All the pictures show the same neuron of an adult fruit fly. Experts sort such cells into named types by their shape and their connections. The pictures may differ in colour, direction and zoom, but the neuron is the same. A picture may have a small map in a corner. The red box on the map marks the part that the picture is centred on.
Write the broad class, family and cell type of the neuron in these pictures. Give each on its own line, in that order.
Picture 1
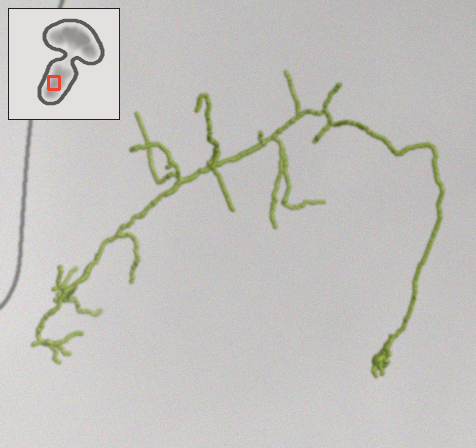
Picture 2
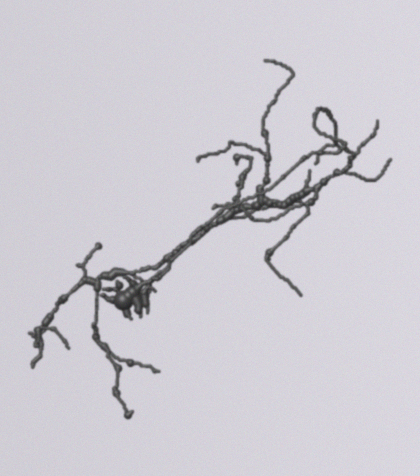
nerve-cord intrinsic neuron
hemilineage 12B
IN12B091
